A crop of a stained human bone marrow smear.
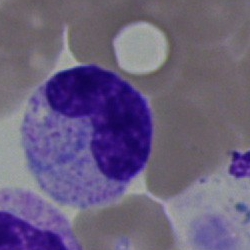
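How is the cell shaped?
Roughly round, with a smooth margin.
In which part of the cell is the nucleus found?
Toward the upper right.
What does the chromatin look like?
Dense and dark purple, with no nucleolus visible in the nucleus.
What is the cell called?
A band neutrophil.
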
